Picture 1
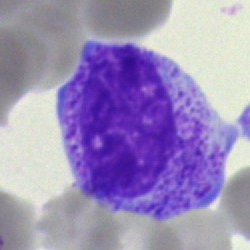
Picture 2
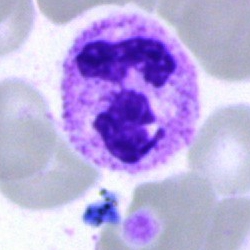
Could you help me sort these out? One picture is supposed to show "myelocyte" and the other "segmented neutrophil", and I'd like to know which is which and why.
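Picture 1: myelocyte. Picture 2: segmented neutrophil. In the segmented neutrophil, the nucleus is split into two dark masses, one above the other. The myelocyte nucleus lies toward the left of the cell, leaving a wider band of cytoplasm on the right. The chromatin also differs: in the myelocyte it is dark purple with a few small paler patches, and in the segmented neutrophil it is dense, clumped and deep purple.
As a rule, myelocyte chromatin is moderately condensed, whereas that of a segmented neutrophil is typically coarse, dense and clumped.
Numerous purple granules are scattered through the myelocyte cytoplasm, and some also lie over the nucleus.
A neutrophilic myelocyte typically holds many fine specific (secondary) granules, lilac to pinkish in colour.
The myelocyte outline is angular and irregular rather than smoothly round. No nucleoli are visible in the segmented neutrophil.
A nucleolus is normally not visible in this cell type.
Neither cell shows vacuoles in the cytoplasm. A small dark blue clump lies just below the segmented neutrophil.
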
